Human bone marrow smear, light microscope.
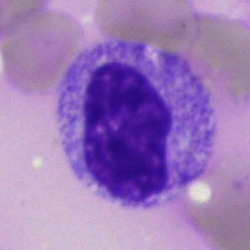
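Metamyelocyte, central cell of a stained bone marrow smear. Outline smooth, round to slightly oval. Chromatin dense and dark purple, coarse and clumped. Moderate rim of lilac-blue cytoplasm around the nucleus, wider on the right than on the left. No clear vacuoles in the cytoplasm.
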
